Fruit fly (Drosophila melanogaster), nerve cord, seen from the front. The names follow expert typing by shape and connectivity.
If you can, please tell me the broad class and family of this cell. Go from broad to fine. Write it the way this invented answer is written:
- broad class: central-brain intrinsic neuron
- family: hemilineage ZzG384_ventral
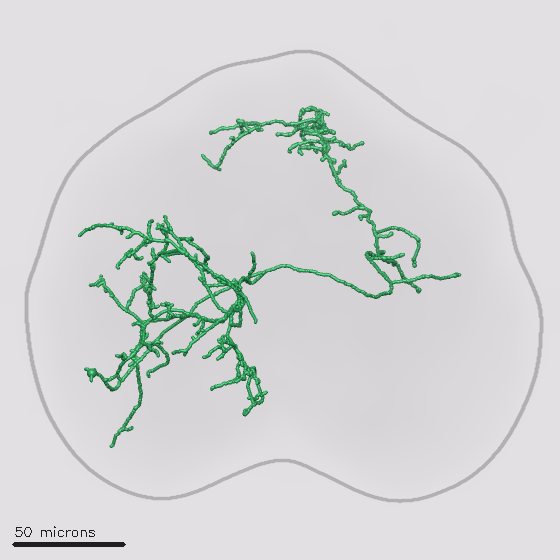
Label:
- broad class: nerve-cord intrinsic neuron
- family: hemilineage 08B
